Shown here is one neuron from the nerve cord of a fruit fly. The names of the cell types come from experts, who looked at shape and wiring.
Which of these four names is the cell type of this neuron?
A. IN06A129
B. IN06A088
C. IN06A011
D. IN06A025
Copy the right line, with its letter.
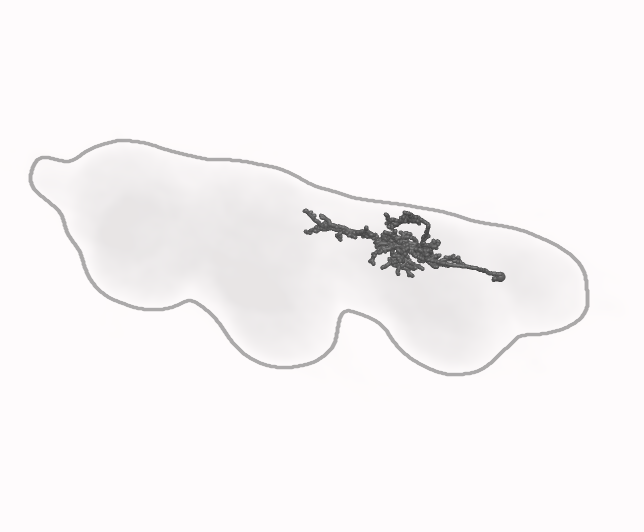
D. IN06A025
